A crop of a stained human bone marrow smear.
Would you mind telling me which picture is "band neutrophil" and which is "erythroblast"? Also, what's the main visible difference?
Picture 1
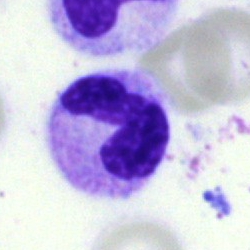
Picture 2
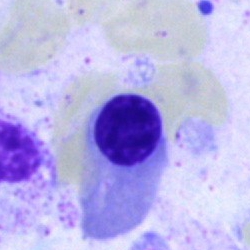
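The band neutrophil appears in picture 1 and the erythroblast in picture 2. The outlines differ first: round with a smooth edge in the band neutrophil, elongated rather than round in the erythroblast. The nucleus of the band neutrophil is a single thick band bent into a horseshoe, curving along the top and right side of the cell.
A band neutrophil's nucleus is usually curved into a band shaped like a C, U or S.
In the erythroblast, the nucleus sits toward the top of the cell. The cytoplasm is placed differently as well: most of it lies at the lower left in the band neutrophil, whereas in the erythroblast it stretches downward from the nucleus as an elongated tongue. The band neutrophil's cytoplasm is plentiful, pale lilac and free of vacuoles; the erythroblast's shows no visible granules. Chromatin is dense and dark purple in both, and in the band neutrophil it is also coarsely clumped.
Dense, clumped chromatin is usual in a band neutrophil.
No nucleolus can be seen in the erythroblast.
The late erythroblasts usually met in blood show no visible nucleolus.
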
